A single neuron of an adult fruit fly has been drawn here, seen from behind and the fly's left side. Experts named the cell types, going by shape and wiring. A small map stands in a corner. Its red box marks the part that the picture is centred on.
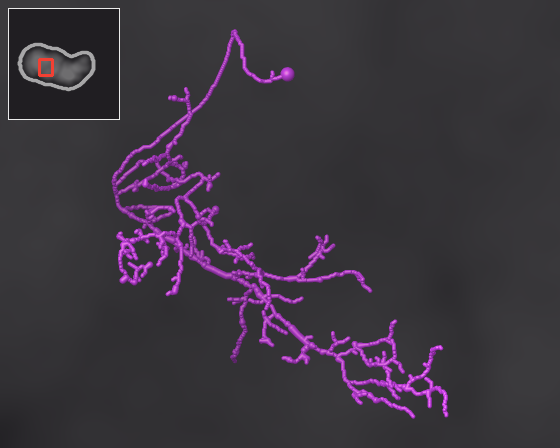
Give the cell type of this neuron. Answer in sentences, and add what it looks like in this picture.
Its cell type is CB1282. It is a central-brain intrinsic neuron. Its cell body lies at the top of the picture. The picture shows dozens of branch ends.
